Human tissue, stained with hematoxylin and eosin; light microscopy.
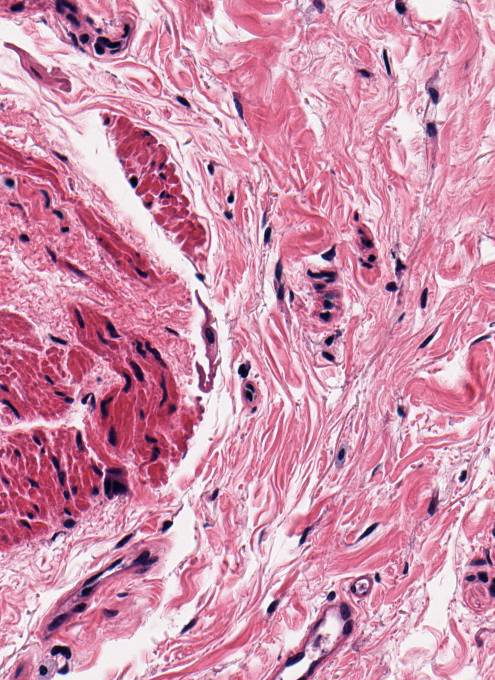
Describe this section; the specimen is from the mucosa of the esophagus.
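Smooth muscle bundle: stains a deeper red than the surrounding collagen. Stroma: collagen fibres wavy and pale pink. Narrow clear cleft along the upper right border of the large muscle bundle. Epithelium: none anywhere in the field.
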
